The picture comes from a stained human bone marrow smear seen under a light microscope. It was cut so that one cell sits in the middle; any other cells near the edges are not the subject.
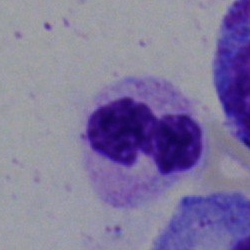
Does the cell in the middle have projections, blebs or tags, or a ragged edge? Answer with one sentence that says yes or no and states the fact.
No, the border of this cell is smooth instead of ragged.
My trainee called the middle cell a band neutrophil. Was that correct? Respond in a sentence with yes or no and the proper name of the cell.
No, it is a segmented neutrophil that sits in the middle, not a band neutrophil.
